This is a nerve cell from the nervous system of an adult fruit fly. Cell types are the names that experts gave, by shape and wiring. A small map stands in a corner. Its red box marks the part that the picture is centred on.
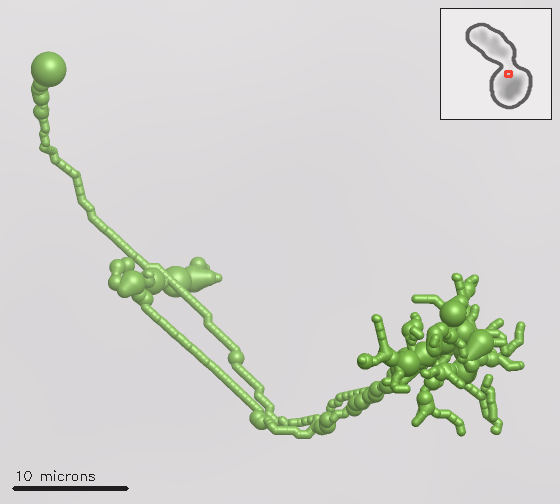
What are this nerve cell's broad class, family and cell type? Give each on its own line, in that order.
optic-lobe intrinsic neuron
T
T4c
